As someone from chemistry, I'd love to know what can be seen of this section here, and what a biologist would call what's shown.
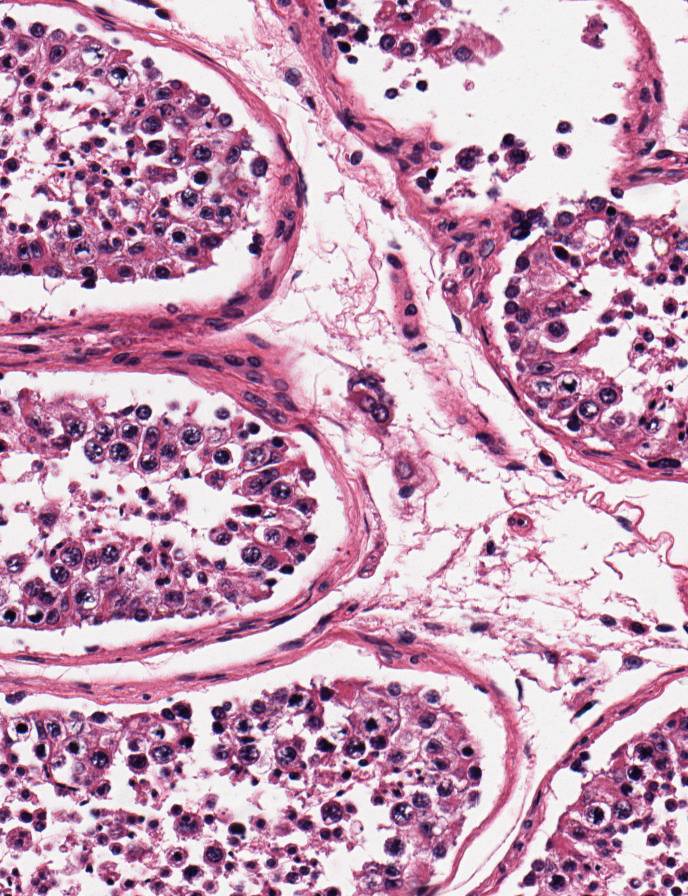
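Tubules are each lined by a thick stratified epithelium of many layers of rounded cells, many with large round nuclei of coarse, dark chromatin in pale pink cytoplasm. Between tubules the tissue is loose and pale, with sparse wispy pink fibres. This is testis.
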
